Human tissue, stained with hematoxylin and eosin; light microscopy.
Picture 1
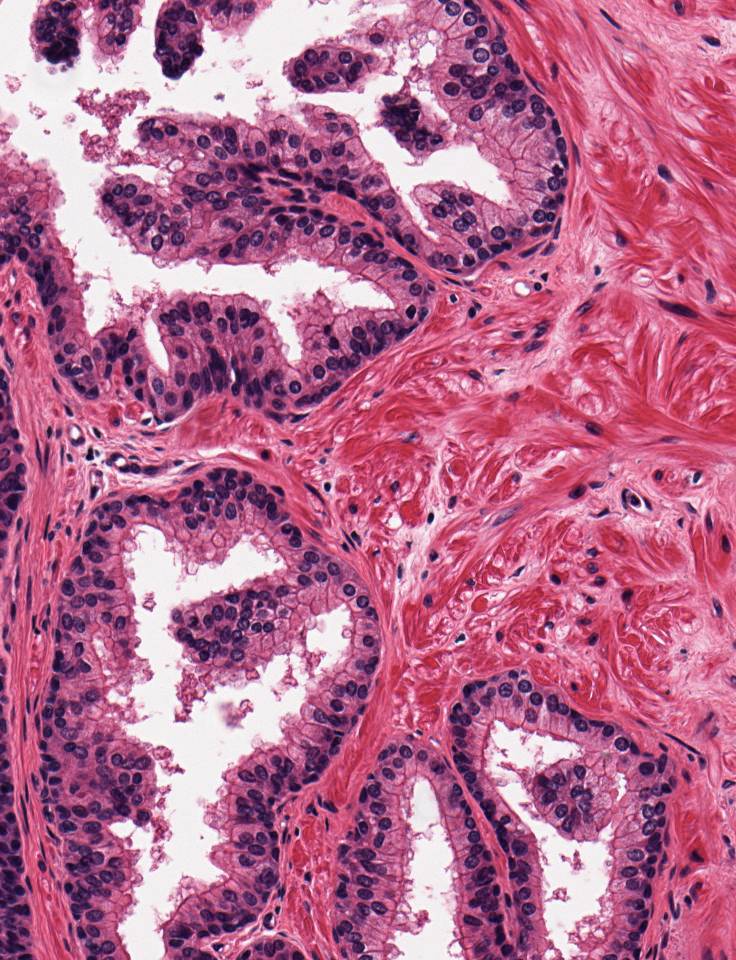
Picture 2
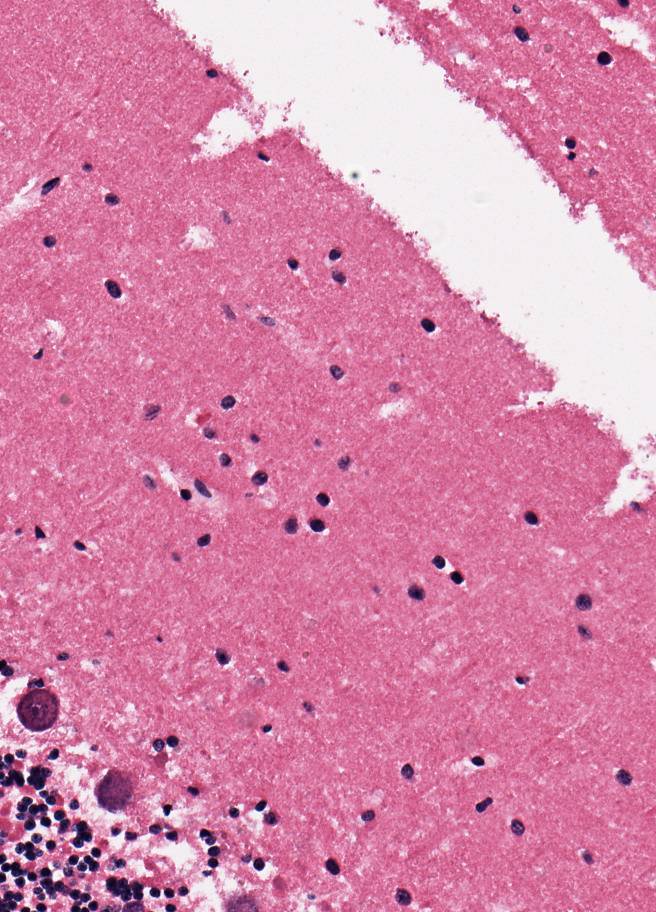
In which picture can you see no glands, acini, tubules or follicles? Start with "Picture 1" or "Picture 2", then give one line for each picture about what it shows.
Picture 2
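What picture 1 shows: Glands fill the left side and the bottom edge of the field, while dense stroma occupies the upper right and centre right.
What picture 2 shows: No epithelium or glands are present anywhere in the field.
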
